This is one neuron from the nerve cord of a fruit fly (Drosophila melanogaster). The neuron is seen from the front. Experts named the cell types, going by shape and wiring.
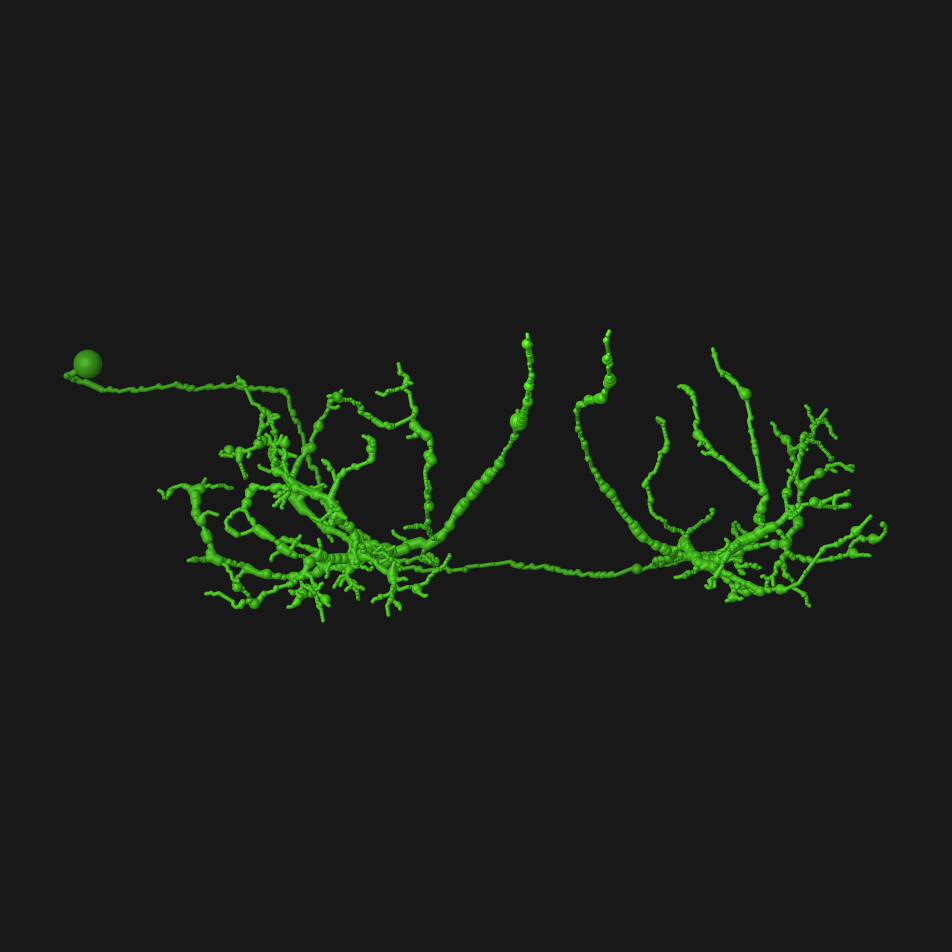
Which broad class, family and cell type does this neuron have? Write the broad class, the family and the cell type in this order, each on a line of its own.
ascending neuron
hemilineage 09B
AN09B026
